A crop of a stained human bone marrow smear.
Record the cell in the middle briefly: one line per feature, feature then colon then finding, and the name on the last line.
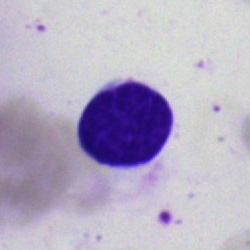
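Chromatin: dense, dark purple, only faint paler streaks
Nucleoli: none visible
Cytoplasm: scarcely visible, at most a thin pale rim at the upper edge
Granules: none seen
Name: lymphocyte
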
